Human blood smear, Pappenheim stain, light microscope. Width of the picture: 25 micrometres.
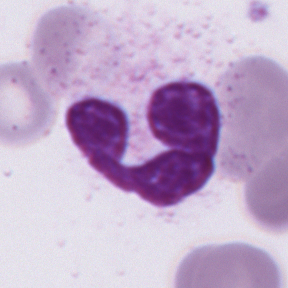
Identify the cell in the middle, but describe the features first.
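That middle cell has its nucleus bent into a U with the opening facing upward, and the chromatin is dense and dark purple all through it. The cytoplasm is very pale, nearly colourless, with fine pink-violet granules scattered about. It's a segmented neutrophil.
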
